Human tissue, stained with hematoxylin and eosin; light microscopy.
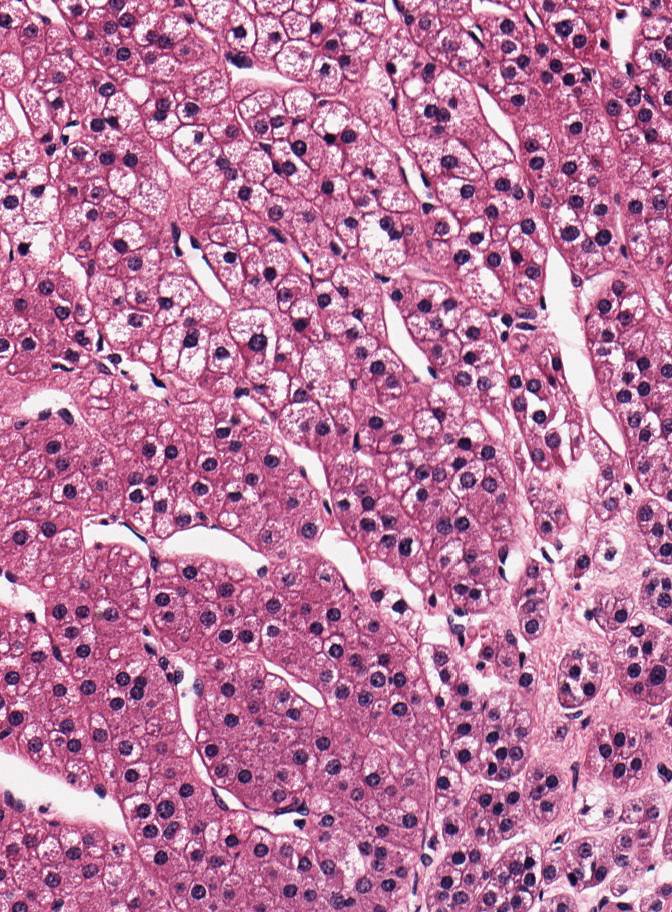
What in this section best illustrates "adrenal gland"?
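This section is adrenal gland.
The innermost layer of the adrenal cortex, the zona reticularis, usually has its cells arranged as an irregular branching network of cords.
The cells here lie in cords, which agrees with that, and between the cords run thin-walled, slit-like vascular spaces lined by flat cells with elongated dark nuclei. The cytoplasm is not the same throughout: in the upper part of the field many cells have pale, finely vacuolated, foamy cytoplasm, whereas in the lower left it is denser, more uniformly pink and granular, with few vacuoles. Most cells carry a single round, centrally placed nucleus with a small visible nucleolus.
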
